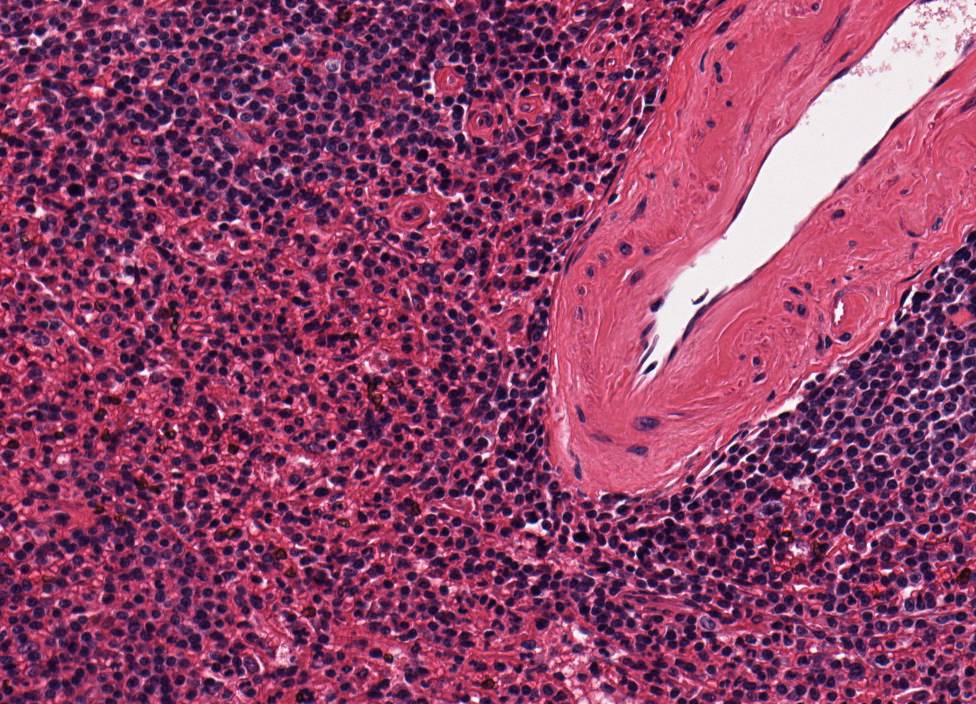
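Spleen. First, a thick-walled vessel cut lengthwise runs diagonally from the upper right edge toward the centre. Second, a dense sheet of small round dark-nucleated lymphocytes lies along its lower side. Third, the pinker, looser left half holds many red blood cells and scattered brown pigment granules.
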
